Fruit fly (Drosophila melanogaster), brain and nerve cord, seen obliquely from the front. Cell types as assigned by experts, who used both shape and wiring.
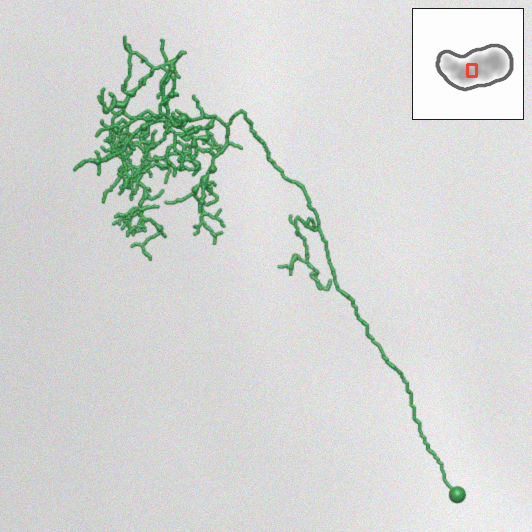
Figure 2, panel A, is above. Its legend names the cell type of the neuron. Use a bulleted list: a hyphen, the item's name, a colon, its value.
- cell type: Li23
